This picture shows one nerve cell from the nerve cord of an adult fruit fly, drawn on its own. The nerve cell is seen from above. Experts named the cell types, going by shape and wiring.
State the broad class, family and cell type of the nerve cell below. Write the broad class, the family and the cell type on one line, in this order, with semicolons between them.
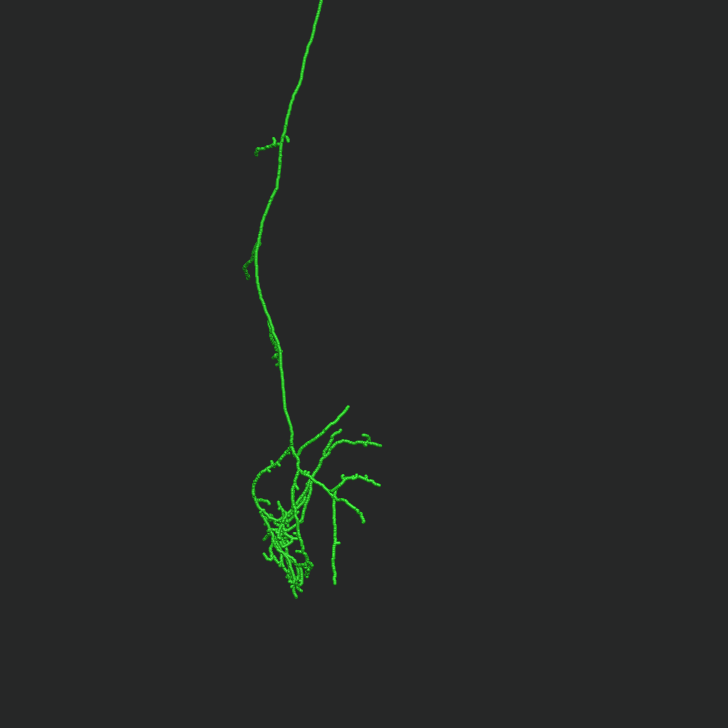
descending neuron; DNg; DNg14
